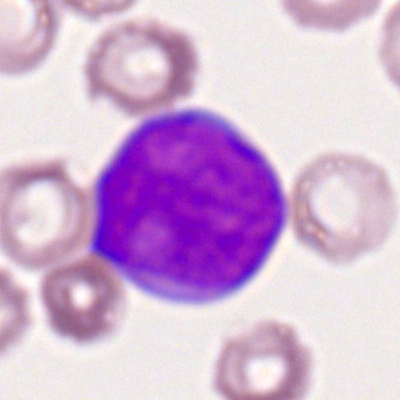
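Myeloblast, the central cell of a stained human blood smear. Its outline is smooth and roughly round, with a few slightly flattened sides. Only a very thin deep-blue rim of cytoplasm shows, clearest along the left and lower edge. Neither granules nor vacuoles are visible.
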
